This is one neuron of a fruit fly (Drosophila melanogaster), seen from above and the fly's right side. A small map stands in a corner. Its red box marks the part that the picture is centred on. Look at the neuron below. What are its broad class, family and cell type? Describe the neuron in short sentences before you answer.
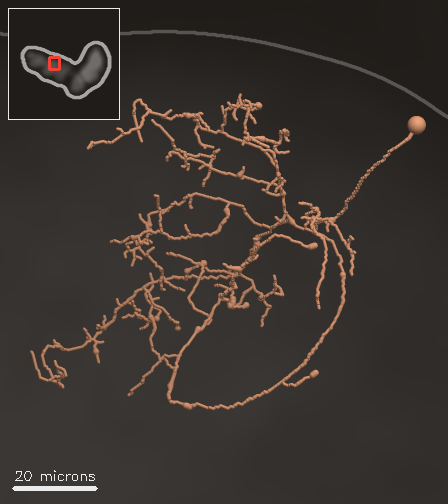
The cell body is at the upper right of the picture. By the scale bar it is about 95 microns wide in this view. The picture shows dozens of branch ends. This is a nerve-cord intrinsic neuron. Its family is hemilineage 09A. Its cell type is IN09A079.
